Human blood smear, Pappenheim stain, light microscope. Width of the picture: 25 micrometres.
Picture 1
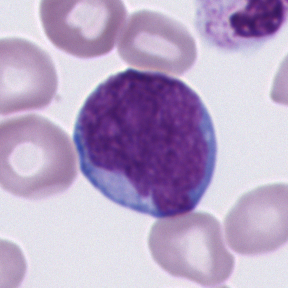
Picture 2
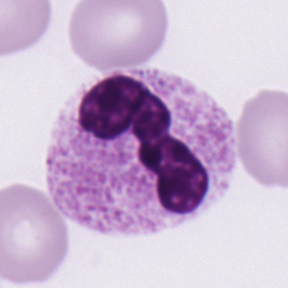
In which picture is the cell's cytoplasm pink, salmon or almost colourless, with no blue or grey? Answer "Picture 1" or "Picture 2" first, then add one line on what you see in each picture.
Picture 2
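What picture 1 shows: The cytoplasm is blue and darker toward the cell edge.
What picture 2 shows: The cytoplasm is abundant and pale pink.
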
